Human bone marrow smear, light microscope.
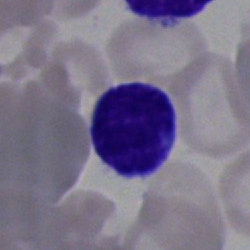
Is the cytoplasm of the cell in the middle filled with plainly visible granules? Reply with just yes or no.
No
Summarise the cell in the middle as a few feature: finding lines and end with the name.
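Outline: round, smooth edge
Nucleus: dark-staining, filling almost the whole cell
Cytoplasm: no distinct rim visible around the nucleus
Chromatin: dense, deep blue-purple throughout
Name: lymphocyte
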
